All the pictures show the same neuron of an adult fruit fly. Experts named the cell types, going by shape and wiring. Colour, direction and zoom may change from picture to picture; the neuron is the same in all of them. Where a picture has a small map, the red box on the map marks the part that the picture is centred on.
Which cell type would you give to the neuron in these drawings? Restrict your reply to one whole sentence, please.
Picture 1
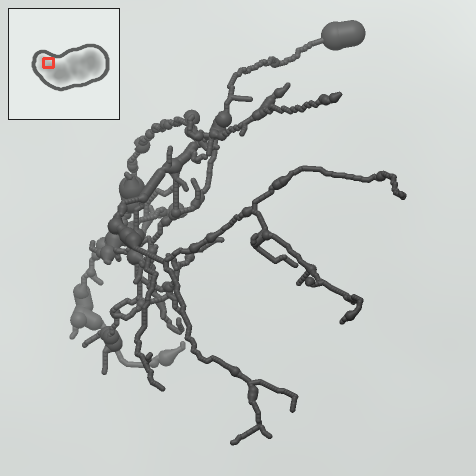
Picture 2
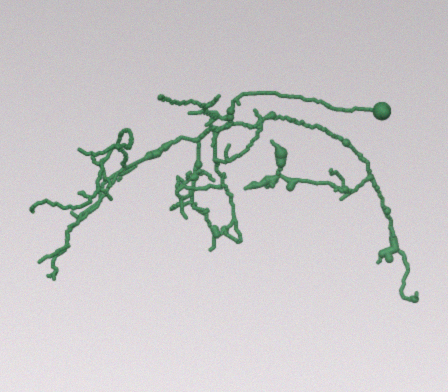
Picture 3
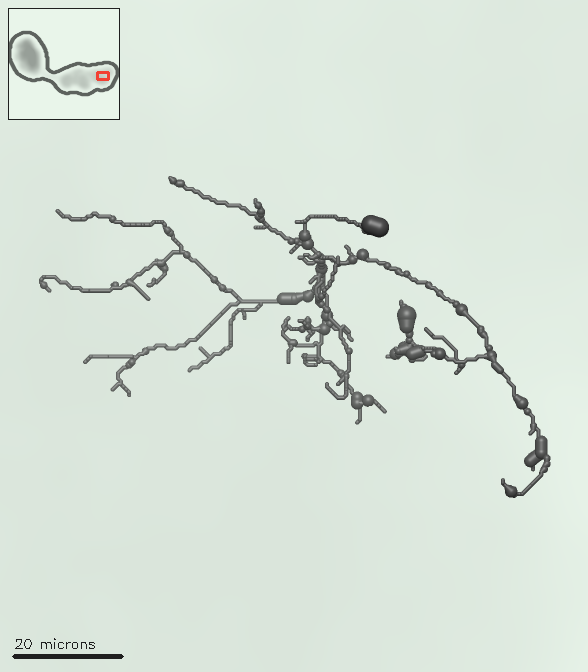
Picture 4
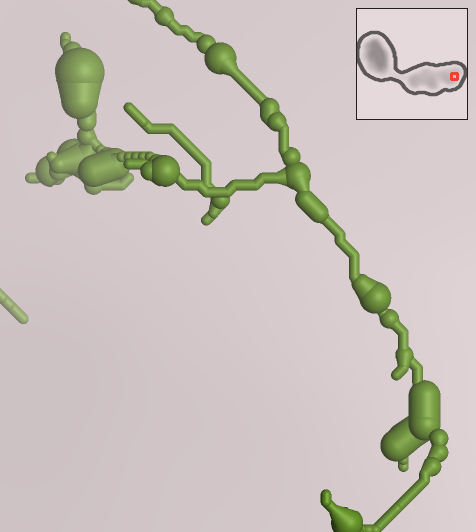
The cell type that fits this neuron is IN19A108.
